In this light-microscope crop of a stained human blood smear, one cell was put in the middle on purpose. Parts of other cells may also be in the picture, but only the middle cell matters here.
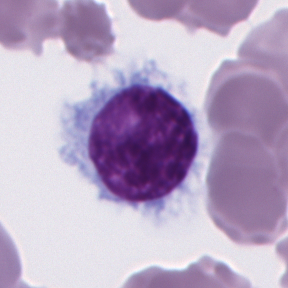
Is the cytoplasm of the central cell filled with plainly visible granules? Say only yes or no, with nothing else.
No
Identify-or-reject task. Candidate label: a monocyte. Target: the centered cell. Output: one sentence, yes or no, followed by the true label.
No, the cell in the middle is recognised as a hairy cell rather than a monocyte.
